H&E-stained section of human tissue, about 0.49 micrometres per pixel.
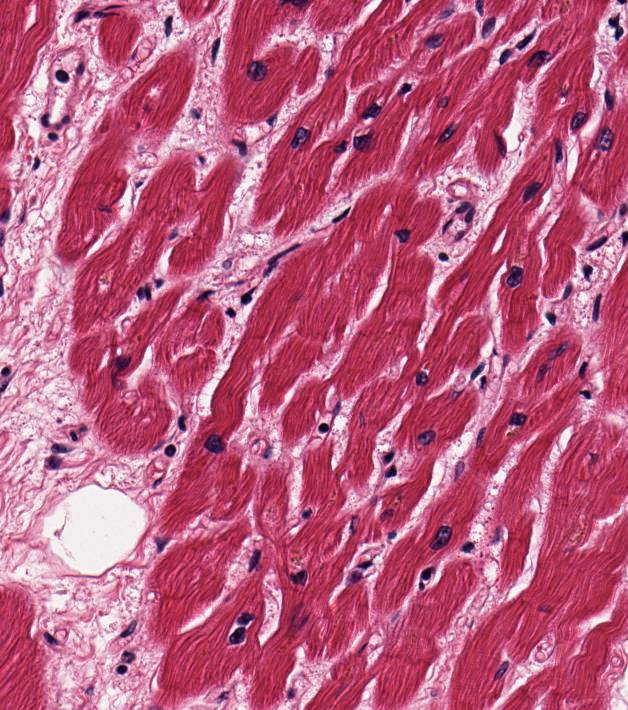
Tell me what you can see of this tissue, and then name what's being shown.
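Branching muscle fibres that join their neighbours fill most of the field, running diagonally from lower left to upper right. Their cytoplasm stains deep pink-red, finely streaked lengthwise. Small dark elongated nuclei sit in the thin stroma between fibres. Tissue: left ventricle of the heart.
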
